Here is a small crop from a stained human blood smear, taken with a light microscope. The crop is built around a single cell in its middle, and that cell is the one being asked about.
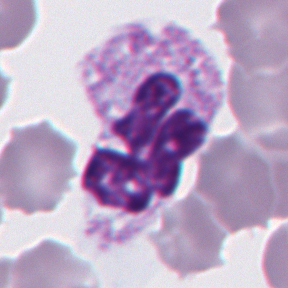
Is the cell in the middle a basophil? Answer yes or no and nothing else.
no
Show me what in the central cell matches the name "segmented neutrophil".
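Right, it's a segmented neutrophil, and what's there fits. The nucleus is divided into three lobes joined to one another.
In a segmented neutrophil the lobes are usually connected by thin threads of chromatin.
Fine pinkish-violet granules are scattered through the cytoplasm.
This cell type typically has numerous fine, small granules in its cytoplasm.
Beyond that, the chromatin is dense and stains dark purple, and most of the pale cytoplasm lies above the nucleus.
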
